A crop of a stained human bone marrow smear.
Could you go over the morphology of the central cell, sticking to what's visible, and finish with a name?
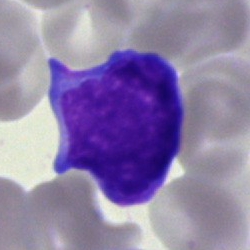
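Item one is the outline, which is irregular, with pointed projections on the left side. Item two is the nucleus, which fills most of the cell. Item three is the cytoplasm, a scant rim of deep blue lying mainly along the left edge. Its name: blast.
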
